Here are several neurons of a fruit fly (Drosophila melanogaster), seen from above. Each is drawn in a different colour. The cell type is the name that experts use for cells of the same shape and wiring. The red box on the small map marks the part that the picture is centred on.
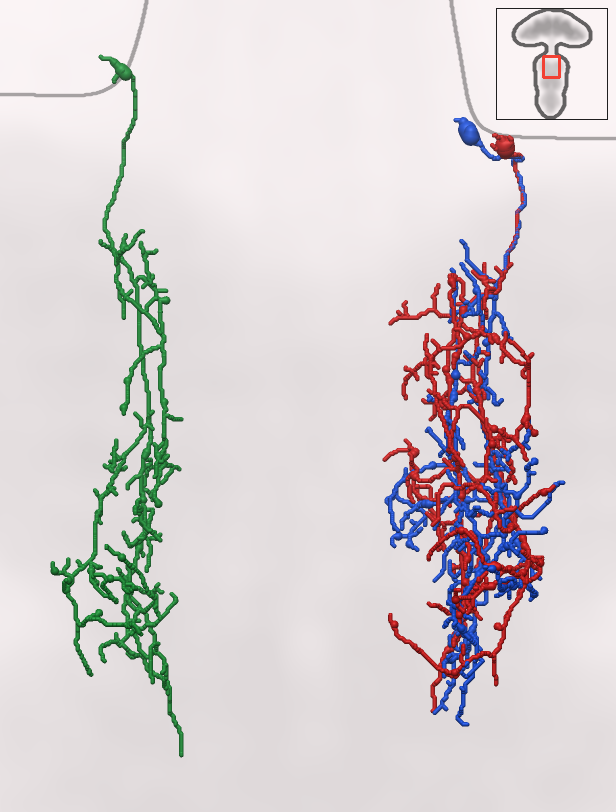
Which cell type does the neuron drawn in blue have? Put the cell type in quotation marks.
"IN16B100_b"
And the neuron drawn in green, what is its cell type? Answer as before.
"IN16B100_a"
